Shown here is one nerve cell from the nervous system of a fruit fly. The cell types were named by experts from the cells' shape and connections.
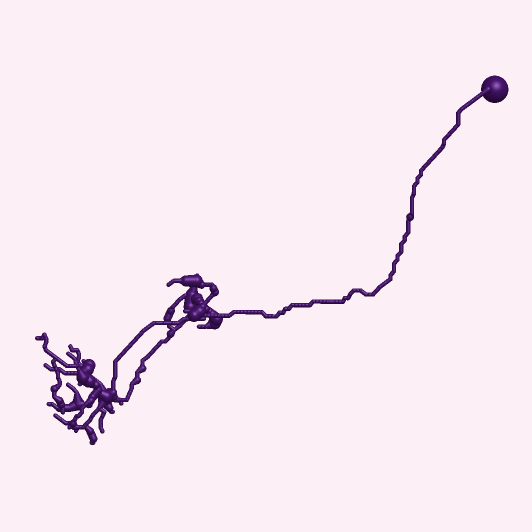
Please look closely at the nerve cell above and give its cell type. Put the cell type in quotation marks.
"T5a"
